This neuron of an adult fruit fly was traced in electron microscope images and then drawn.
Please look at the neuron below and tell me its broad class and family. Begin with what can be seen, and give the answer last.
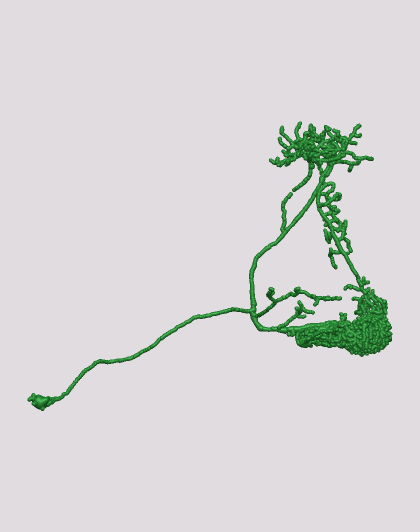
The picture shows dozens of branch ends. In this view it is wider than it is tall. Its broad class is central-brain intrinsic neuron. Its family is MBON.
